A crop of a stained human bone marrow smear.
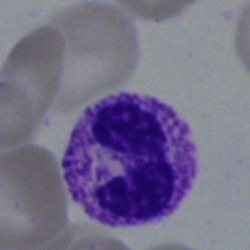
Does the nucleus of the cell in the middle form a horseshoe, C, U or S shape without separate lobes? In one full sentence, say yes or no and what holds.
Yes, its nucleus is shaped like a horseshoe, C, U or S, without separate lobes.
